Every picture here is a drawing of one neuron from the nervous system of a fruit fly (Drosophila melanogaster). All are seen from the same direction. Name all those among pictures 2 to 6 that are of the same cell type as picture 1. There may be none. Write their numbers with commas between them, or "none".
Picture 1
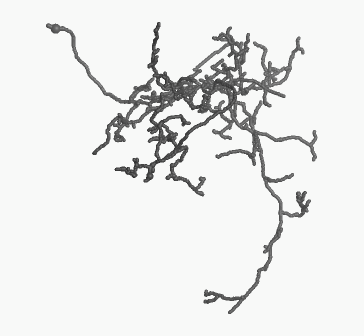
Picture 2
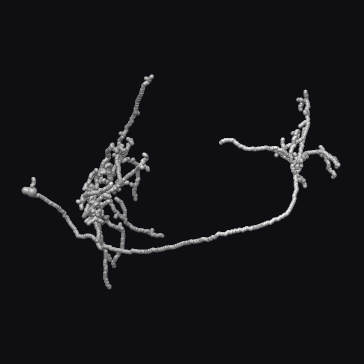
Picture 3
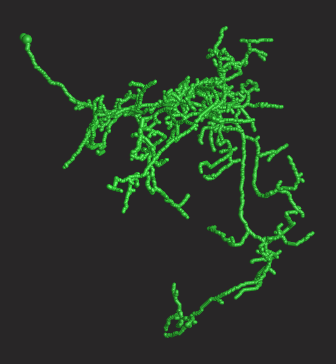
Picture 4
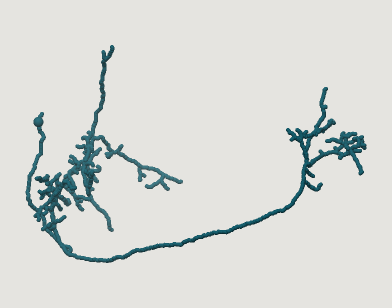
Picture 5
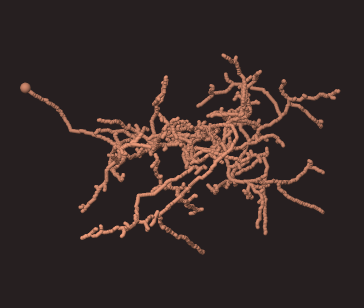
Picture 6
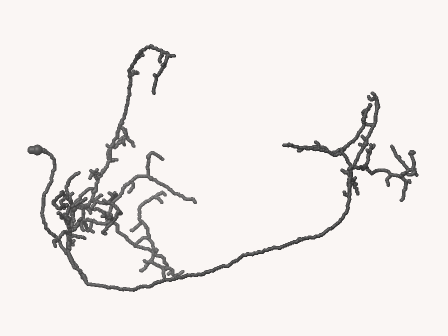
3, 5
